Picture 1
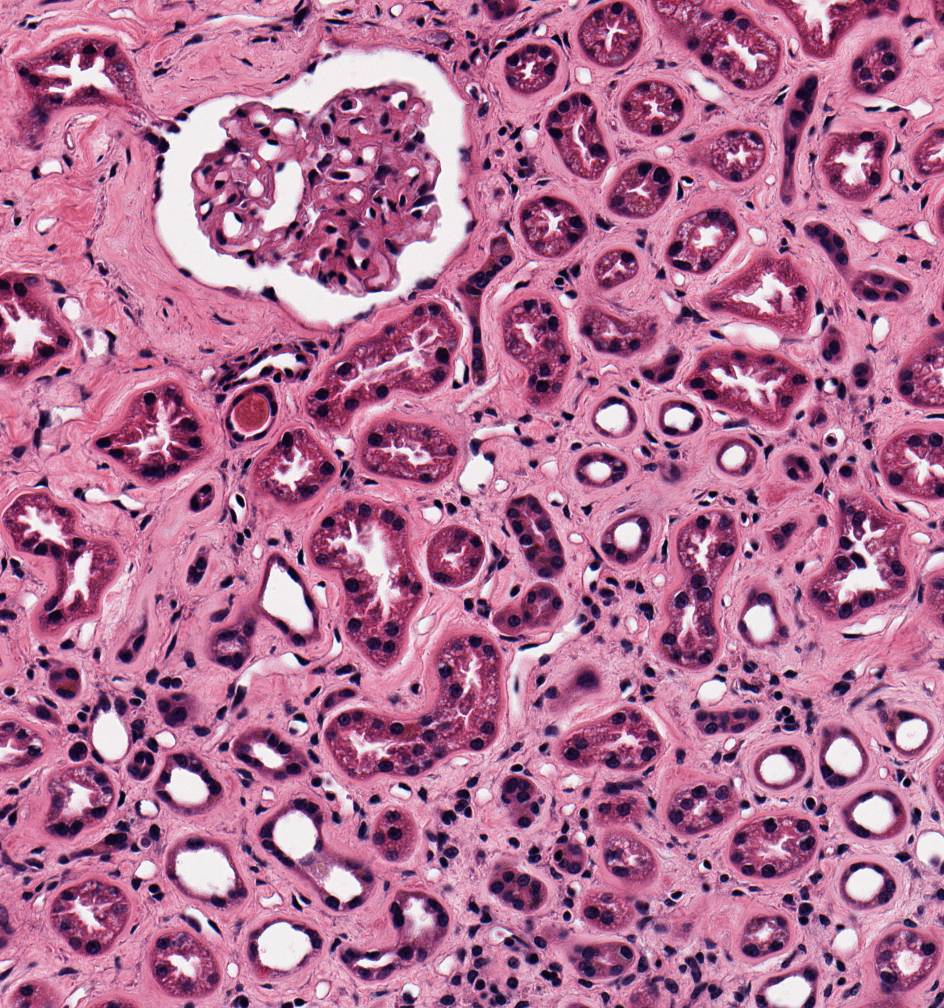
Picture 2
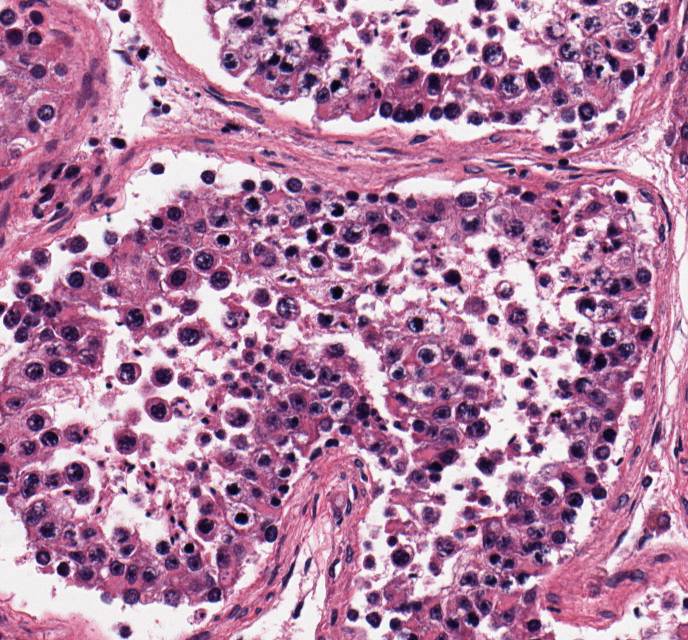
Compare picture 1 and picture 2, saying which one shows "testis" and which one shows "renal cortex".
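Renal cortex appears in picture 1; testis in picture 2. Picture 1 has one glomerulus, upper left, its lobulated tuft ringed by a wide empty crescent of Bowman's space; tubule cross-sections pack the rest. Many tubules have dark-pink granular cytoplasm and narrow star-shaped or slit-like lumens. In picture 2, a central unit and partial units at the edges are each bounded by a layered pink wall with flattened spindle-shaped nuclei running parallel to it. Within the units, many cells are large and round, with a central nucleus and a rim of pale pink cytoplasm.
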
